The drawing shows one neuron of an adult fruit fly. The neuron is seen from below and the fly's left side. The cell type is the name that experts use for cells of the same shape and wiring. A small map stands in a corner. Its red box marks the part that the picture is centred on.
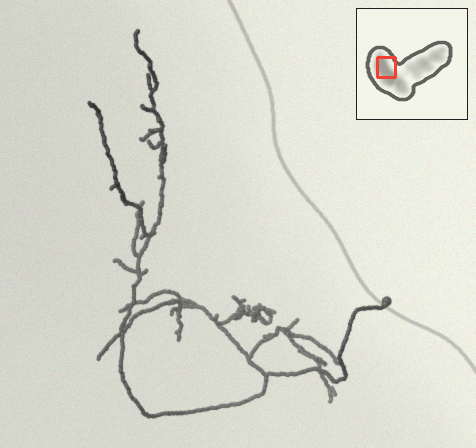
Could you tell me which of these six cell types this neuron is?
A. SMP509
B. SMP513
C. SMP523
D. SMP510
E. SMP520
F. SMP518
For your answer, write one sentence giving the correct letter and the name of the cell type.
As option C gives it, the neuron's cell type is SMP523.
